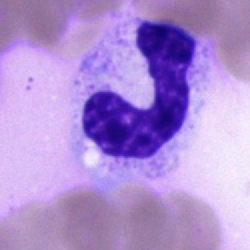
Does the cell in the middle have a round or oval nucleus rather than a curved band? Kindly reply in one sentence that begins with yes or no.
No, there is a curved band-shaped nucleus without separate lobes, not a round or oval one.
